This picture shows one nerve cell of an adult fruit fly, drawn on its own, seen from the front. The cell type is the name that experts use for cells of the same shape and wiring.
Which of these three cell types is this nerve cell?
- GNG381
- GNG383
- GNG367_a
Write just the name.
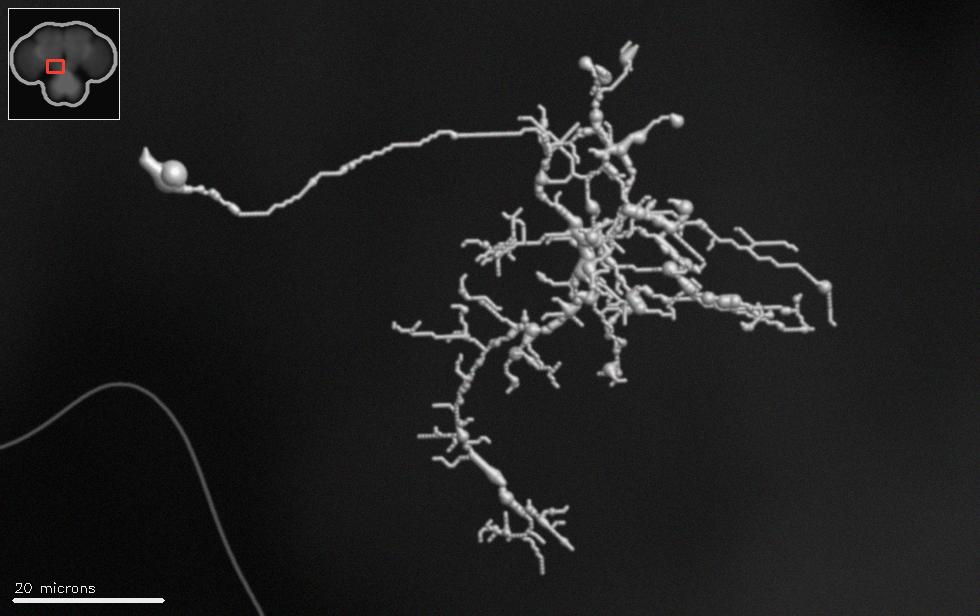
GNG367_a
